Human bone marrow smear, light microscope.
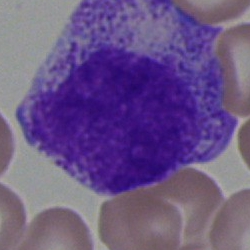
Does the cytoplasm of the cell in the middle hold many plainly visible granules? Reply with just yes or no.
Yes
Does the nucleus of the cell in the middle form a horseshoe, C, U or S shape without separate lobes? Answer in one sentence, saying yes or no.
No, the nucleus of this cell is round or oval, not drawn out into a band.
